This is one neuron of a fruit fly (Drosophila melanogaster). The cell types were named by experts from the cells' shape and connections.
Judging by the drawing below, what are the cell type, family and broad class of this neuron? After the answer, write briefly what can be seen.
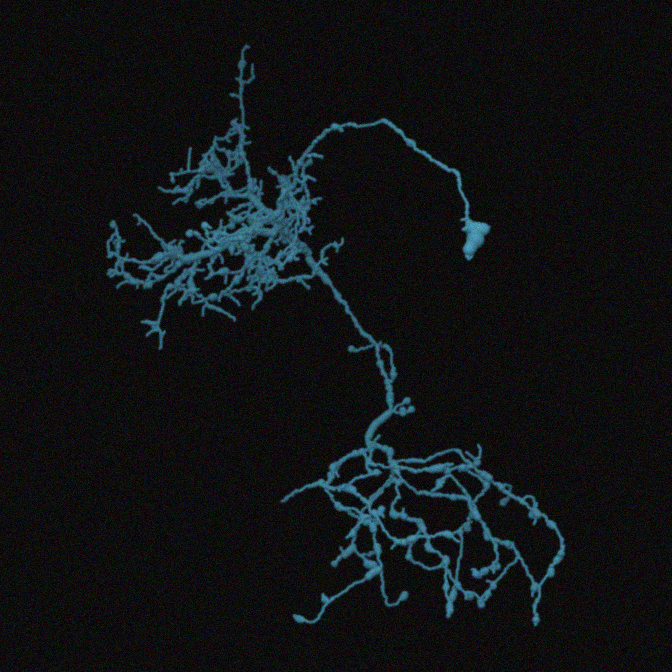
Its cell type is IN07B022. The family is hemilineage 07B. It is a nerve-cord intrinsic neuron. In this view it is taller than it is wide.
